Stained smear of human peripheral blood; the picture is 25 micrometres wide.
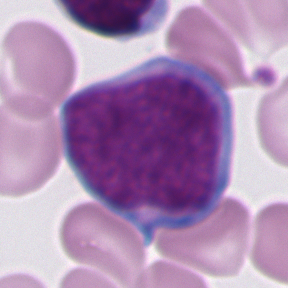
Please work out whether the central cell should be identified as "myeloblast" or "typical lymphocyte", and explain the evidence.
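I'd call it a myeloblast. What settles it for me is the chromatin, which is finely granular and spread evenly across the nucleus.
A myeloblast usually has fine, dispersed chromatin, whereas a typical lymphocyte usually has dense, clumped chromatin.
Beyond that, the nucleus is one rounded mass without lobes that nearly fills the cell, leaving a narrow rim of cytoplasm, with a small pale area just below it at the bottom of the cell.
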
